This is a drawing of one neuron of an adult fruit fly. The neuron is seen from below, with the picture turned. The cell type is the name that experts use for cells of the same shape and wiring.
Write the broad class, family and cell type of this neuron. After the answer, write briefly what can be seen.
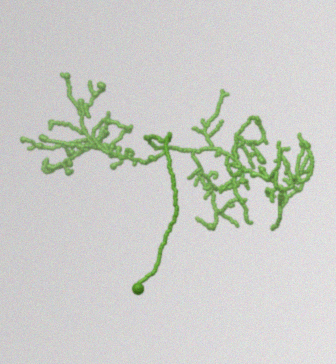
Its broad class is central-brain intrinsic neuron. Its family is hemilineage SLPav3. The cell type is CB3762. The cell body is at the bottom of the picture. The picture shows dozens of branch ends.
